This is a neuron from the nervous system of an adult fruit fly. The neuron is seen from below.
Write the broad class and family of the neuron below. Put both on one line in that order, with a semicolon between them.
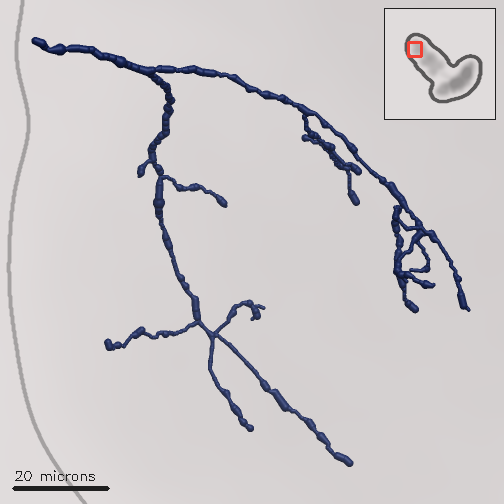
sensory neuron entering the nerve cord; class mechanosensory proprioceptive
